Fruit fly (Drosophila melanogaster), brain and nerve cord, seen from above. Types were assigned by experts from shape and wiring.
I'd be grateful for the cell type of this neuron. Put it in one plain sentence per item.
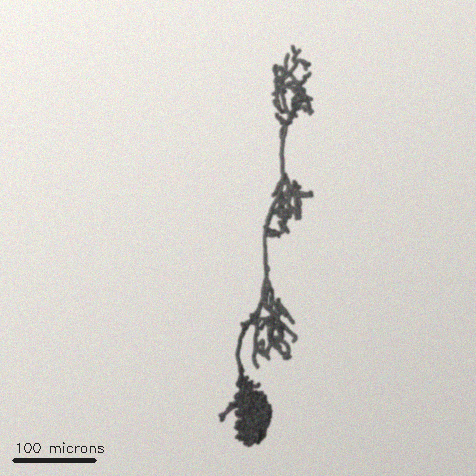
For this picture: The cell type is INXXX025.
